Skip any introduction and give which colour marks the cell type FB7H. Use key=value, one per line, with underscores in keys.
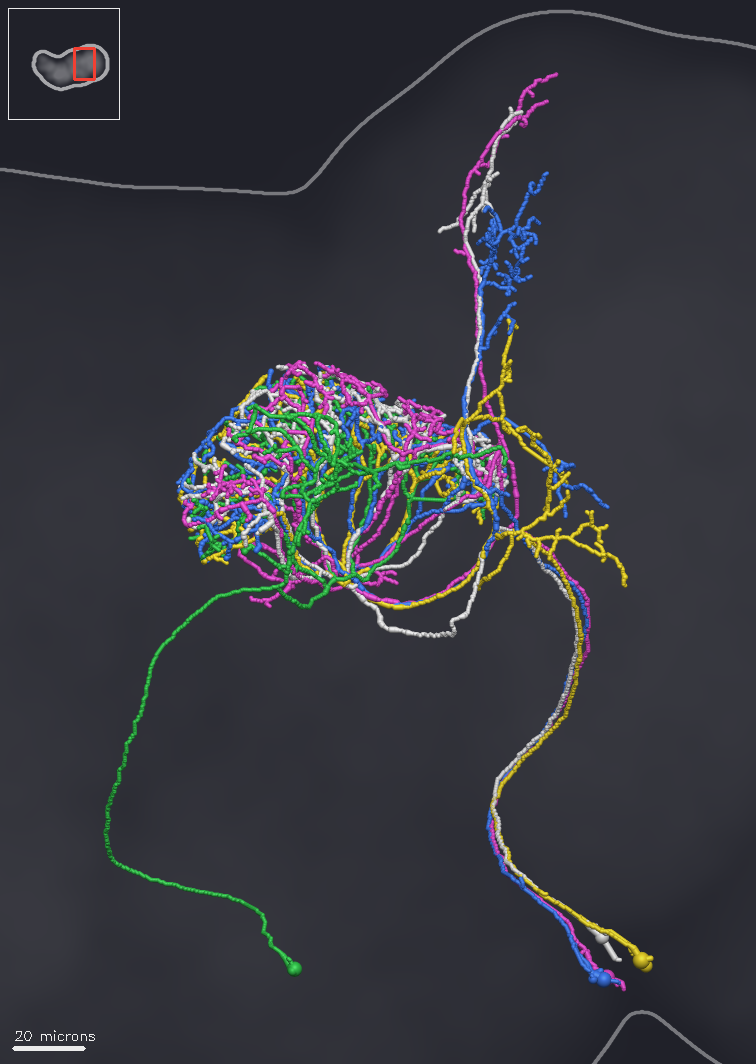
colour=white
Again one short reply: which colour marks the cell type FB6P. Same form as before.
colour=green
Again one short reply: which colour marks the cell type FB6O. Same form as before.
colour=blue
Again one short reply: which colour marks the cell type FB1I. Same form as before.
colour=magenta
